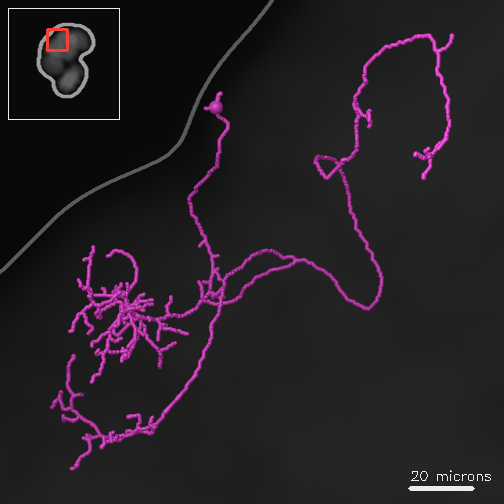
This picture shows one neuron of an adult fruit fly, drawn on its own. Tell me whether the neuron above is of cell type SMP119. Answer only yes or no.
no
